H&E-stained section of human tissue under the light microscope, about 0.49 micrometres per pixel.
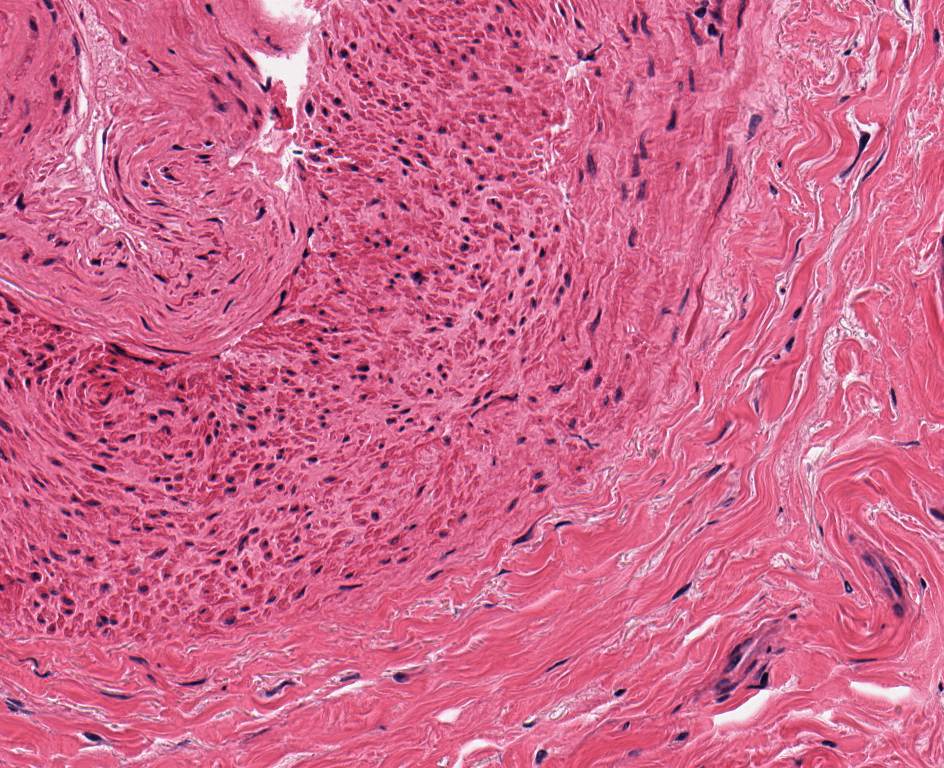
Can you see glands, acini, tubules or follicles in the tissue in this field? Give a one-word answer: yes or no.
No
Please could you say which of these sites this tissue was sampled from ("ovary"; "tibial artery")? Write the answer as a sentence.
The site this tissue was sampled from is the tibial artery.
